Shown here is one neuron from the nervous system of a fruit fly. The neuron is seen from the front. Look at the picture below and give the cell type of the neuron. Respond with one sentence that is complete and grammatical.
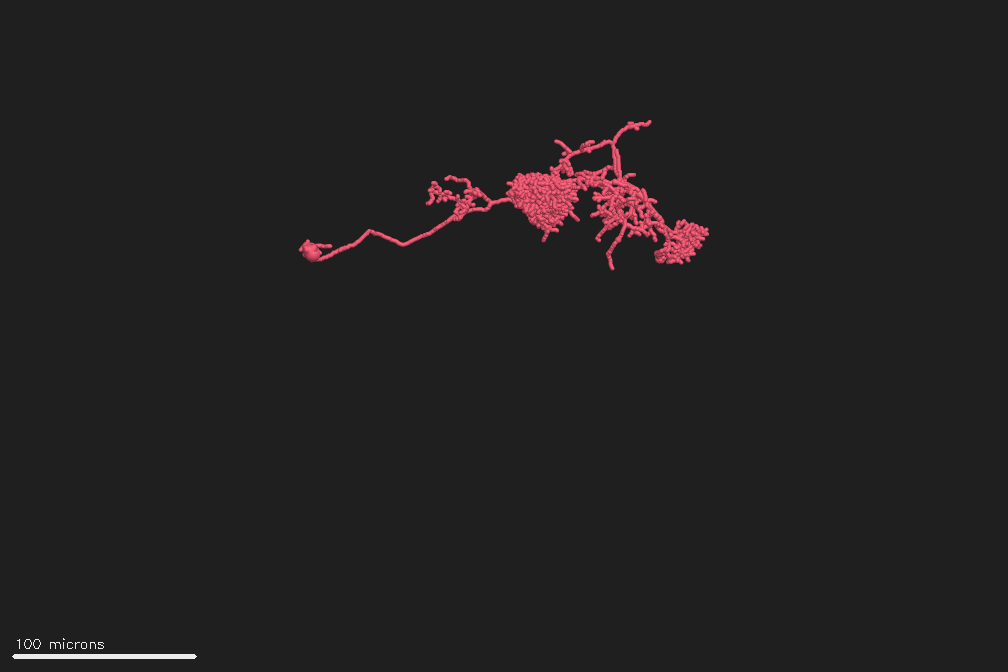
By its cell type, the neuron is MBON05.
